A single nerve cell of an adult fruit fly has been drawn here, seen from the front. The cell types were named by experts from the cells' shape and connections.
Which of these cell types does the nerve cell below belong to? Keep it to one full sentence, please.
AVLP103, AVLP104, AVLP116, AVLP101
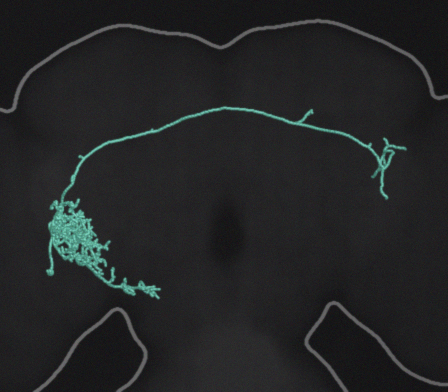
The cell type for the nerve cell is AVLP116.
